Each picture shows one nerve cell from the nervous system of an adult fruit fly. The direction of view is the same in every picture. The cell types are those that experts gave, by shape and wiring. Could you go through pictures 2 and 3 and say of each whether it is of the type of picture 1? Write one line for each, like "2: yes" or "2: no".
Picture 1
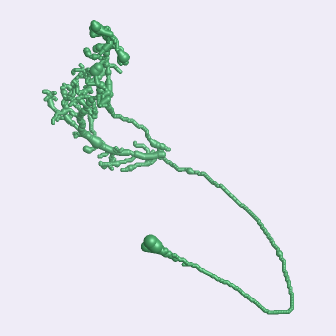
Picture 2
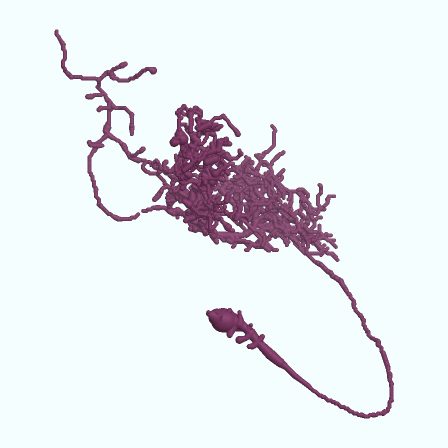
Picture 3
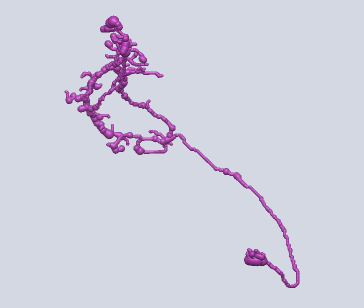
2: no
3: yes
